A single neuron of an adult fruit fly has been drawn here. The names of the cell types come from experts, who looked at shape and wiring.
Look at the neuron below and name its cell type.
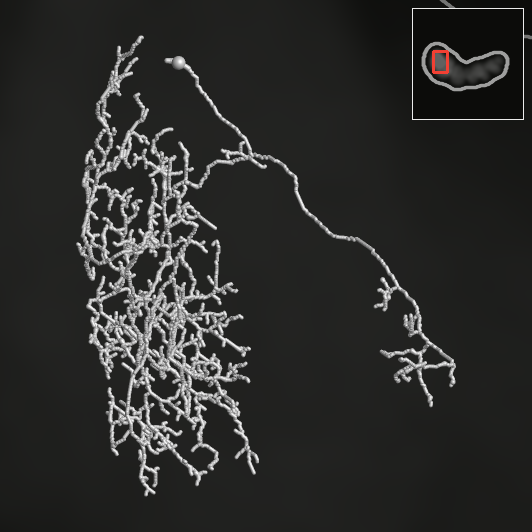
LC35a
